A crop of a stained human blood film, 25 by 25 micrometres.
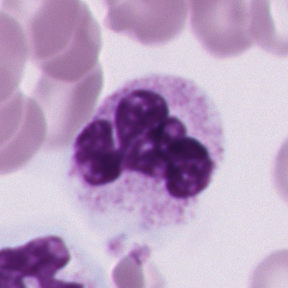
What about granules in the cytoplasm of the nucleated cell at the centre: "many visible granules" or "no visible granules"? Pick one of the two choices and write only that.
Many visible granules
